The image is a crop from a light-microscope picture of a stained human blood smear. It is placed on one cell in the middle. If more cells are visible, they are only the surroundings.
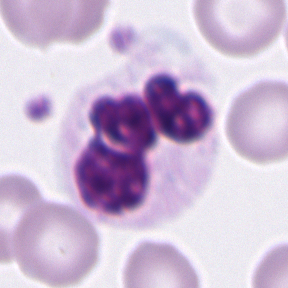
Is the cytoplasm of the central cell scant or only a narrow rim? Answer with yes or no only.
No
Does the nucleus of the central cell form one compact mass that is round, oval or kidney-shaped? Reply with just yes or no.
No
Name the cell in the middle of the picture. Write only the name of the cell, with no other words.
segmented neutrophil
